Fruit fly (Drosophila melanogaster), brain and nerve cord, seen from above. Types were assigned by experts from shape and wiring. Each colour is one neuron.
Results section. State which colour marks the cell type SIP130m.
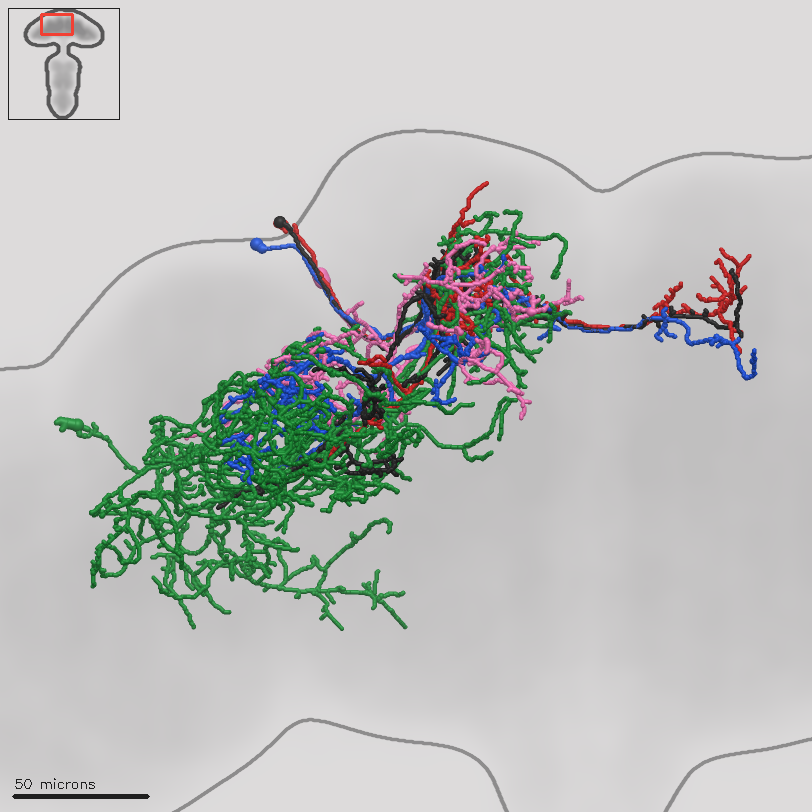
pink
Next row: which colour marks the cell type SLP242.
blue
